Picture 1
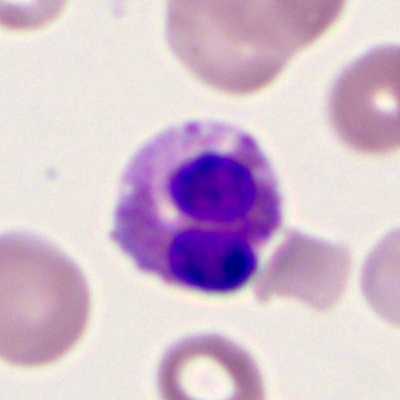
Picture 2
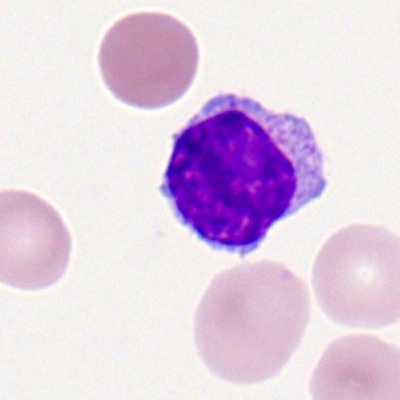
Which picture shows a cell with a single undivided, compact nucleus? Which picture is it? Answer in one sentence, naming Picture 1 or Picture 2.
It is in Picture 2 that the cell's nucleus is one compact round, oval or kidney-shaped mass.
